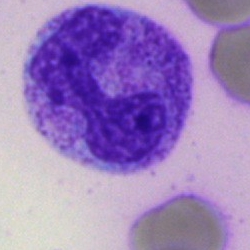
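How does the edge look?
Round outline, smooth edge.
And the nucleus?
Irregular and folded, deeply indented; a pale area sits in the hollow of the fold, upper middle of the cell.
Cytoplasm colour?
Pale lilac.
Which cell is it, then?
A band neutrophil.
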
